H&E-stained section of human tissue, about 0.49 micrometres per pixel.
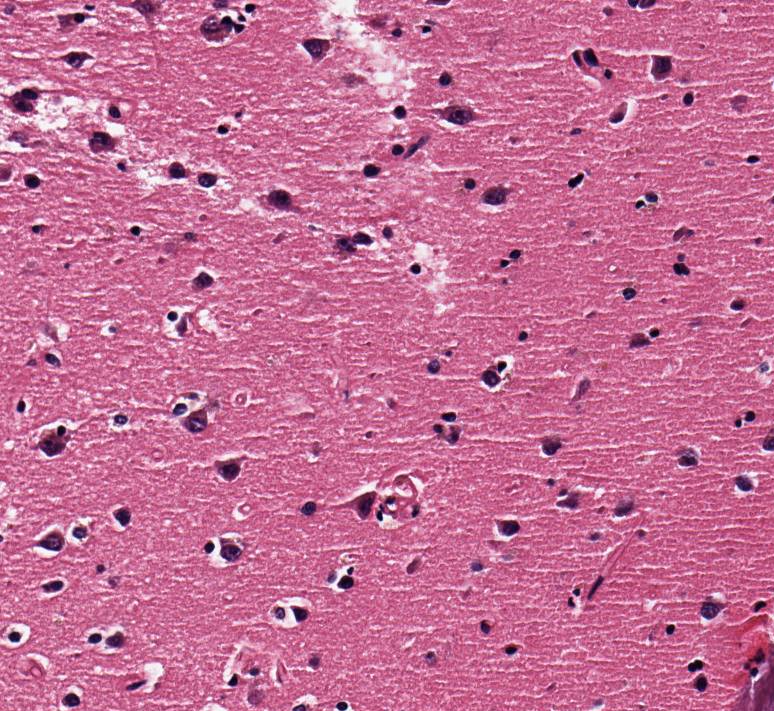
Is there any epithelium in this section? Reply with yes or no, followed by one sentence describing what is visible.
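No. No epithelium, glands or lumens are present anywhere in the field.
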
